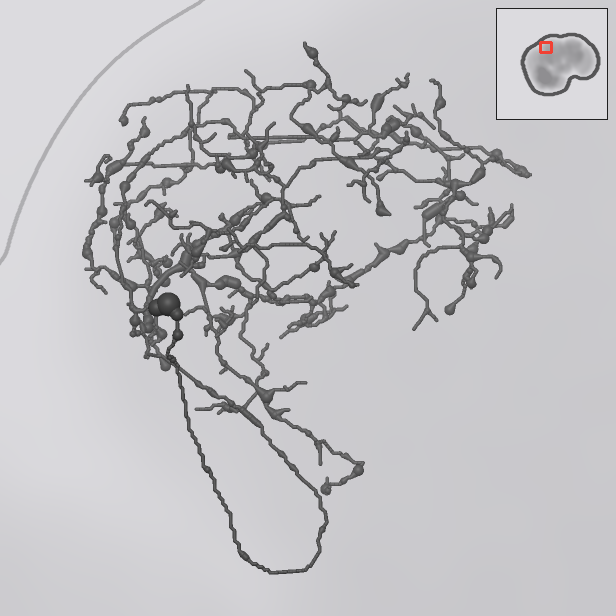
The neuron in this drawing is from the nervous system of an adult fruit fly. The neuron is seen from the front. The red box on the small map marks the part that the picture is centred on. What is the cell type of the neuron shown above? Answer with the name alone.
CB1927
